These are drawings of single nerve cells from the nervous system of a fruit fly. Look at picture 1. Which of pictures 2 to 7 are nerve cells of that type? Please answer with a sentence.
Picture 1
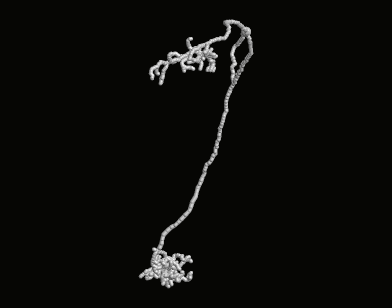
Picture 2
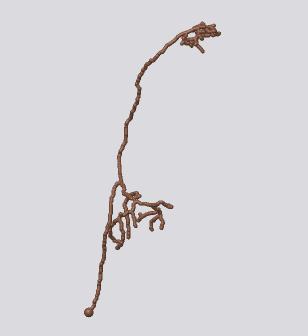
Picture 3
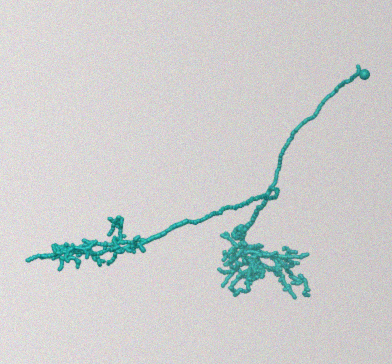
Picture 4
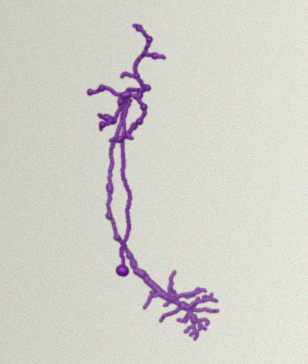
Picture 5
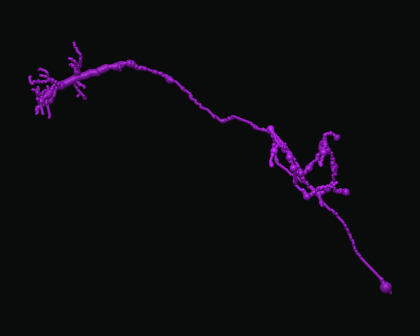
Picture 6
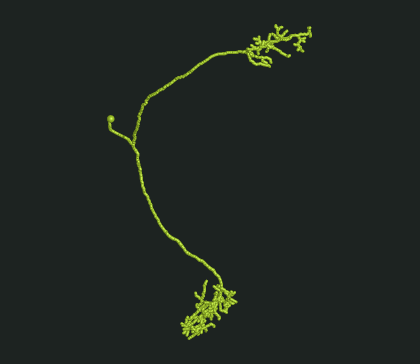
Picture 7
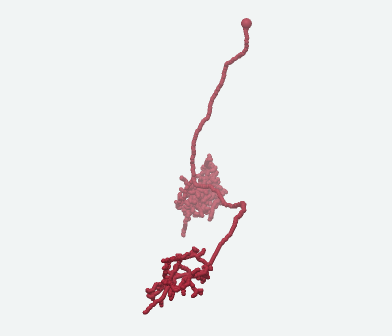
Picture 3, picture 6 and picture 7 are of the same cell type.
